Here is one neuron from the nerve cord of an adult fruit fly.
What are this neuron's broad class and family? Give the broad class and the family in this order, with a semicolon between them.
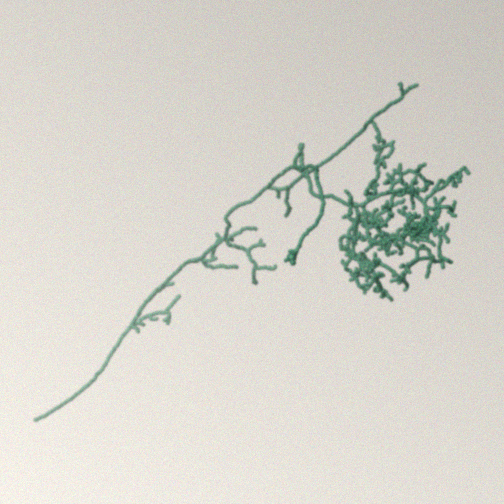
ascending neuron; hemilineage 06B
